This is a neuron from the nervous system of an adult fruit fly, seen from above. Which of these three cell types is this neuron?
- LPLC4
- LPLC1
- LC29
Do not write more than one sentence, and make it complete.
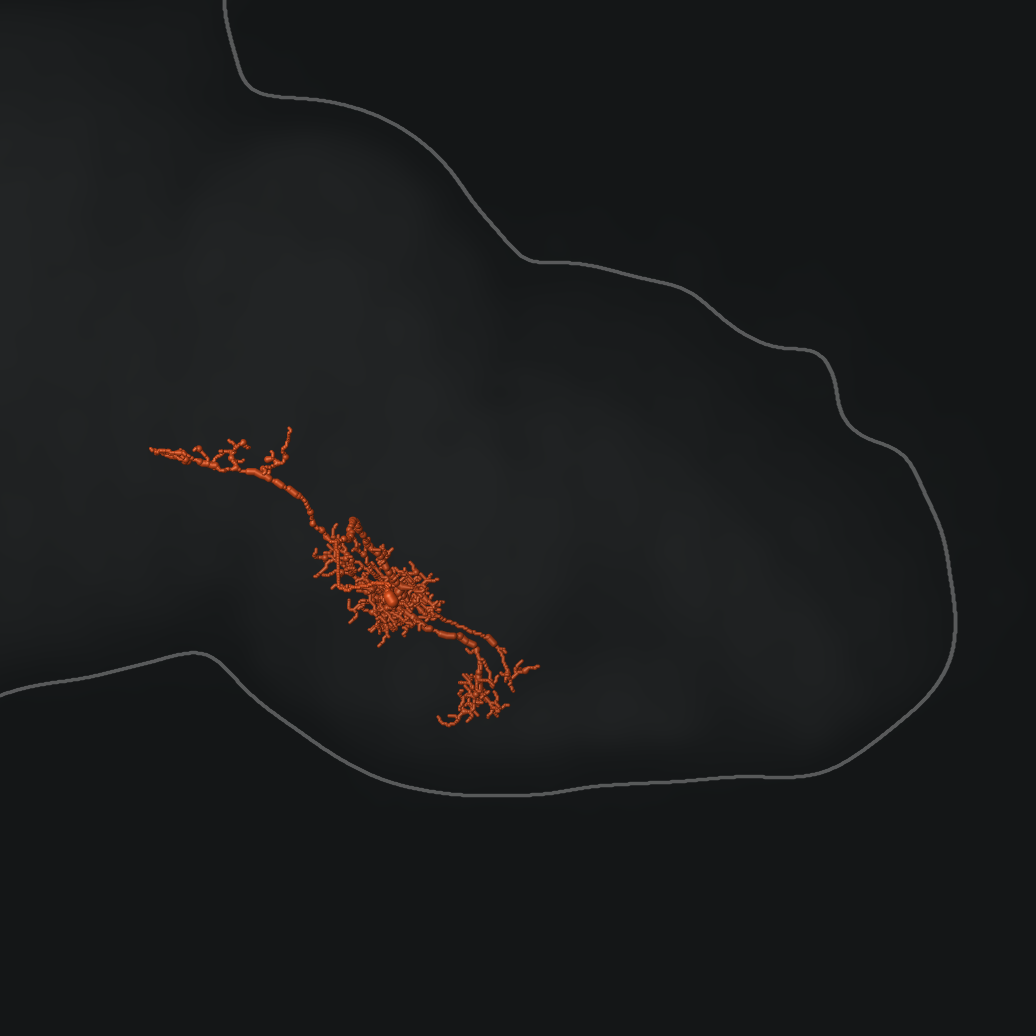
It is to cell type LPLC1 that the neuron belongs.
